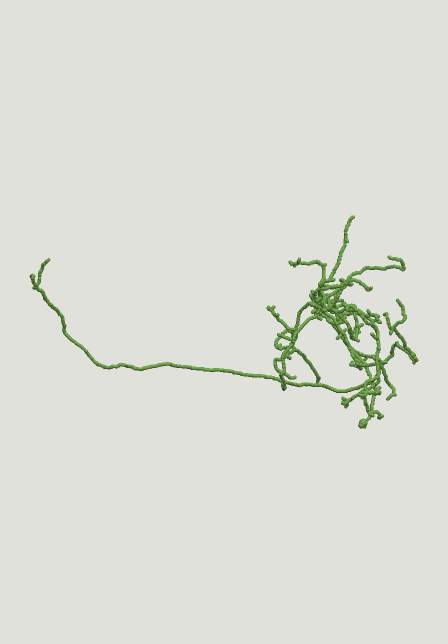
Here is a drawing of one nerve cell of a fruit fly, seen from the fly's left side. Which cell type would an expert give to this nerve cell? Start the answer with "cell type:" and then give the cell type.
cell type: IN12B046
